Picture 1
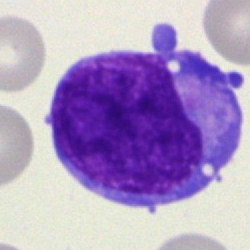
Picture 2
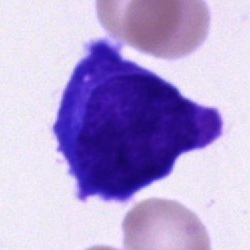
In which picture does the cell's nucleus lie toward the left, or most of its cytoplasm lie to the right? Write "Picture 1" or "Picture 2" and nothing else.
Picture 1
